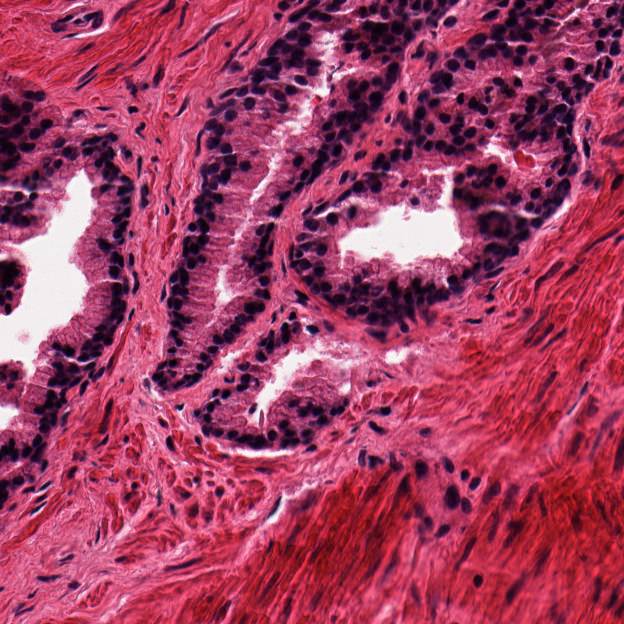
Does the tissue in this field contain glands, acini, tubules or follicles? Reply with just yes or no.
Yes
